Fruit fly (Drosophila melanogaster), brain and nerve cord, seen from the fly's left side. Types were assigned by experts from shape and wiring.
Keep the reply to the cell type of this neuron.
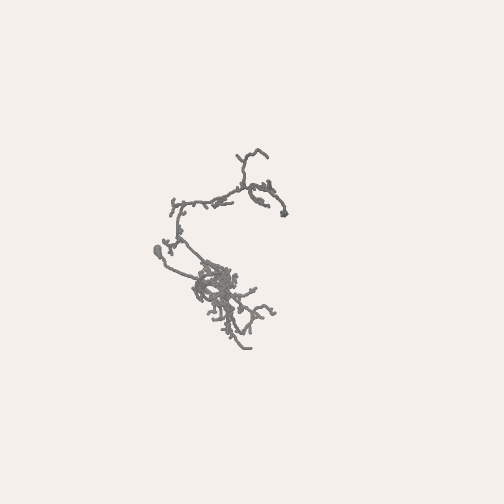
CB3595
